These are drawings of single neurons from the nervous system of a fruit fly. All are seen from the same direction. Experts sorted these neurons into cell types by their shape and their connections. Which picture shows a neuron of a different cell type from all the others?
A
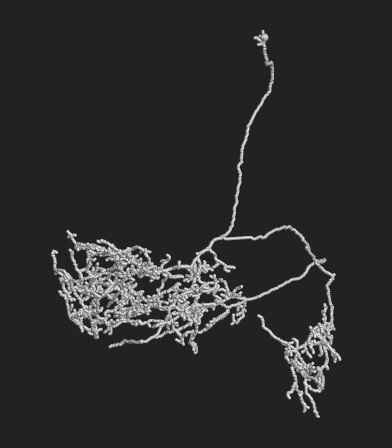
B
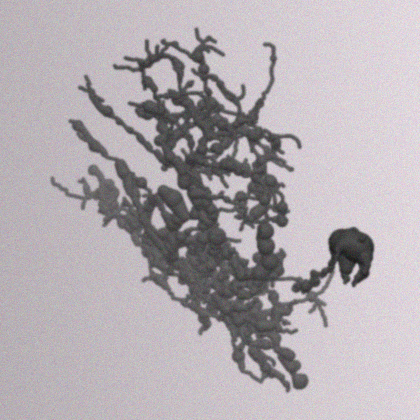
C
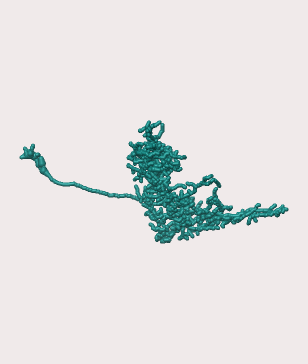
A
